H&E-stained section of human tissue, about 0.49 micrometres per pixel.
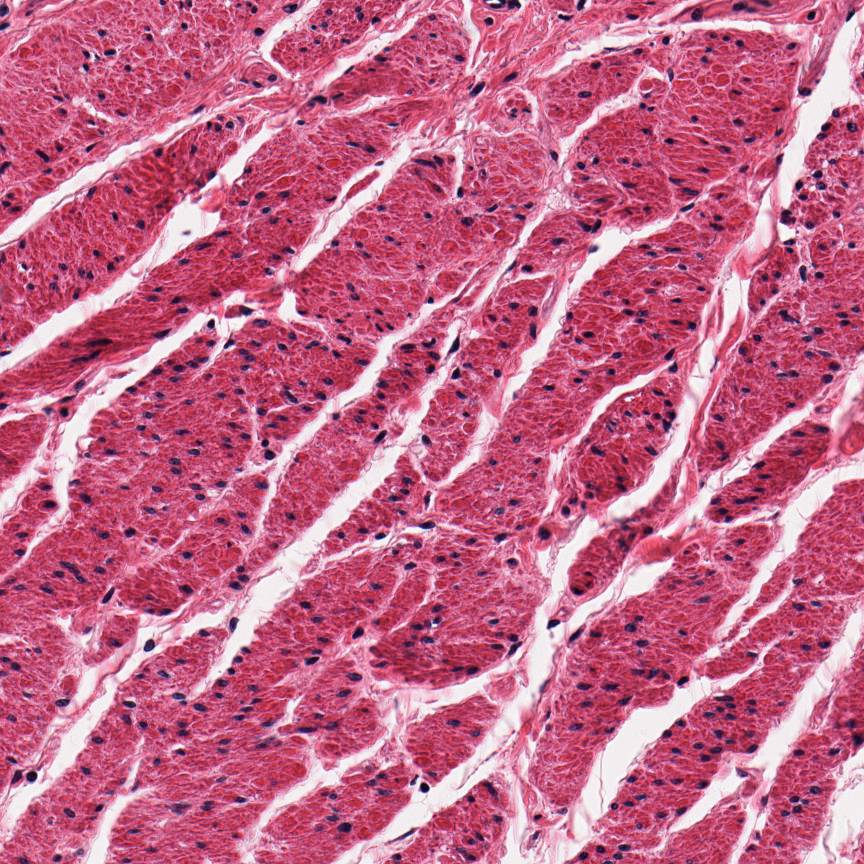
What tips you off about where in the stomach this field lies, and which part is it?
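Smooth muscle, then. The fibre cytoplasm takes a deep pink-red, and small dark nuclei, oval to elongated, are scattered fairly evenly through the bundles. Only thin strands of pale pink connective tissue separate the bundles, and no epithelium or glands appear anywhere.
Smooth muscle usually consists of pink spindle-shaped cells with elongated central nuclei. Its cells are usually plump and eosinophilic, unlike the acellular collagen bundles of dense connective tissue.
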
